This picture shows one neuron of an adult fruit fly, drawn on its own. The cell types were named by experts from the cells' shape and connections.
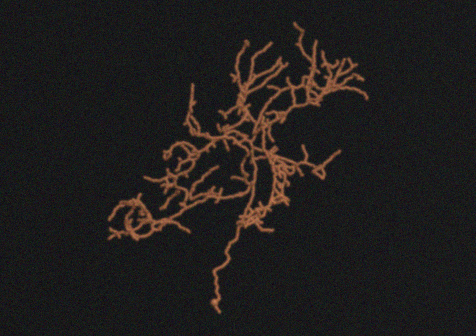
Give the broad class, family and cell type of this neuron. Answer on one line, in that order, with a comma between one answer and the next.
nerve-cord intrinsic neuron, hemilineage 21A, IN21A051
